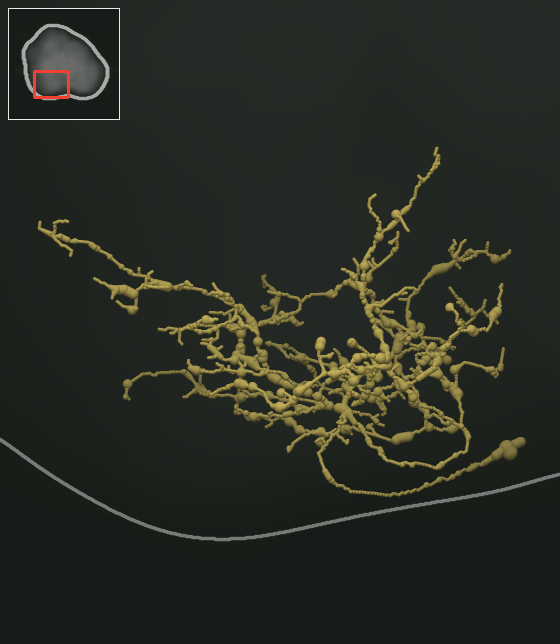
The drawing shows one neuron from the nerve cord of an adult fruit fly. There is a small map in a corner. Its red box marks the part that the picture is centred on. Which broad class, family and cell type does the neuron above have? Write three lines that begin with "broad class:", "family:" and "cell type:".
broad class: nerve-cord intrinsic neuron
family: hemilineage 01B
cell type: IN01B022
